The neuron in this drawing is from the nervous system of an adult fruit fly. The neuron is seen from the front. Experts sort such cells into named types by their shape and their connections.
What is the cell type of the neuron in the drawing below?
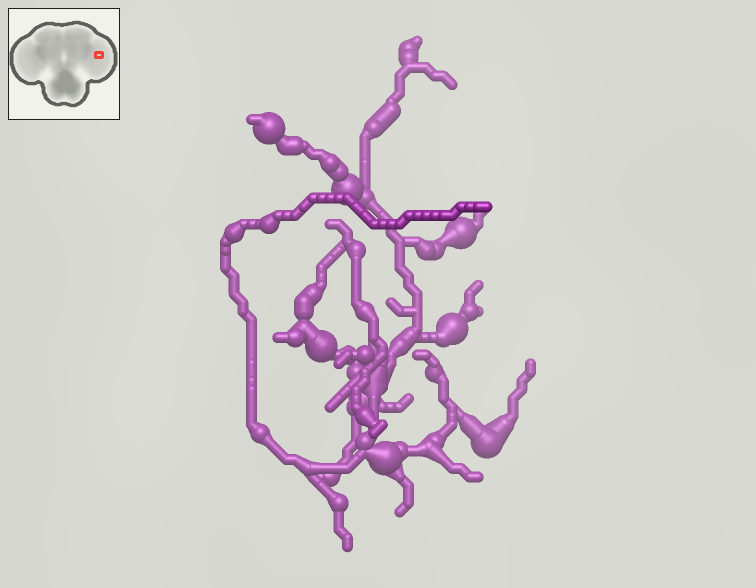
Cm1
